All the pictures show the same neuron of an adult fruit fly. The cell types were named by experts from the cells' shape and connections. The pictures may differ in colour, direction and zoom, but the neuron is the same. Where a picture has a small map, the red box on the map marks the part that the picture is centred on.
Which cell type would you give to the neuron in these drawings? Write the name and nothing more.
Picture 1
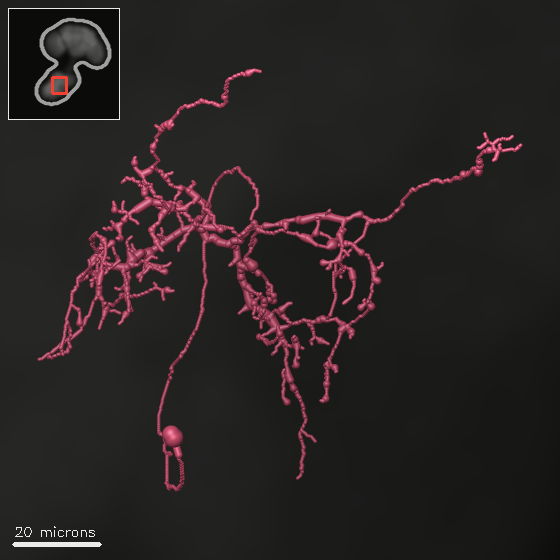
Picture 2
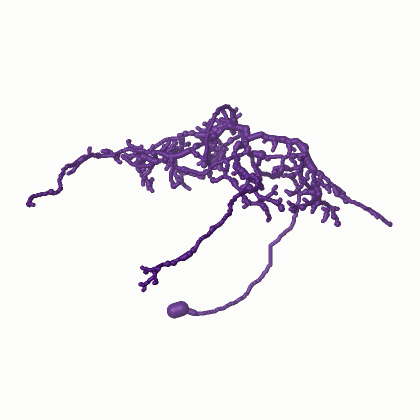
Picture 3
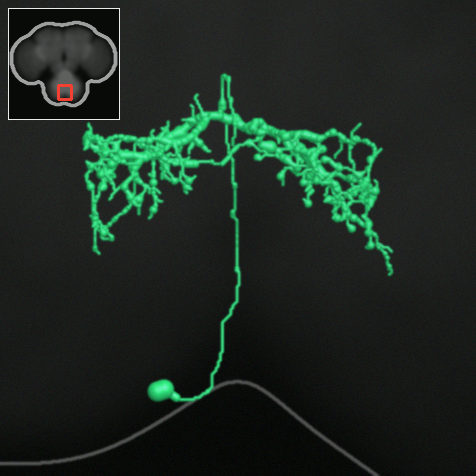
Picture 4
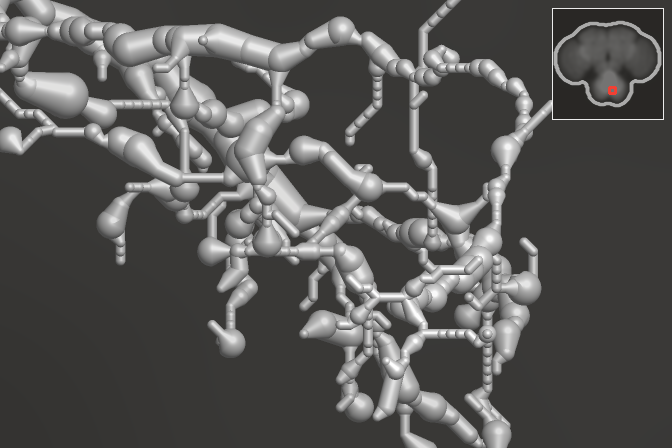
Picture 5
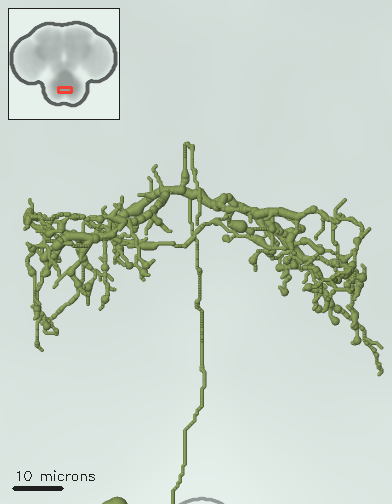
IN00A049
